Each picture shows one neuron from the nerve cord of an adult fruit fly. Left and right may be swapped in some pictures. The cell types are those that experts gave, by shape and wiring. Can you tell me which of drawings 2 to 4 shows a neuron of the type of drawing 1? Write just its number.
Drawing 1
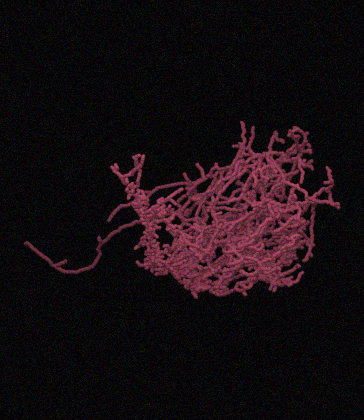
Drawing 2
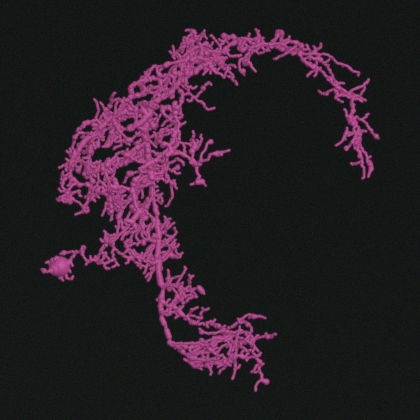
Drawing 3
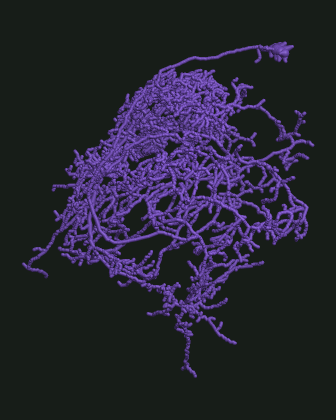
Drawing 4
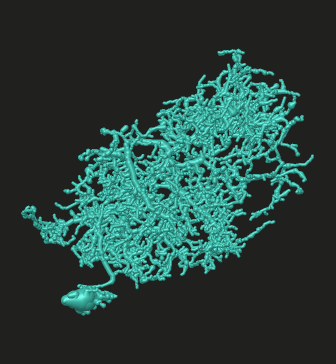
3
